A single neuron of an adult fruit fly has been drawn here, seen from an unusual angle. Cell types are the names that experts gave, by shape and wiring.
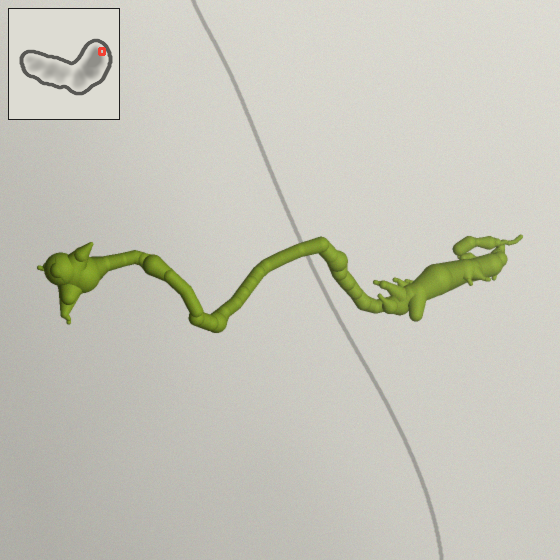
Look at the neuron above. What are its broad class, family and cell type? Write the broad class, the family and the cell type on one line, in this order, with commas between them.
optic-lobe intrinsic neuron, L, L2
